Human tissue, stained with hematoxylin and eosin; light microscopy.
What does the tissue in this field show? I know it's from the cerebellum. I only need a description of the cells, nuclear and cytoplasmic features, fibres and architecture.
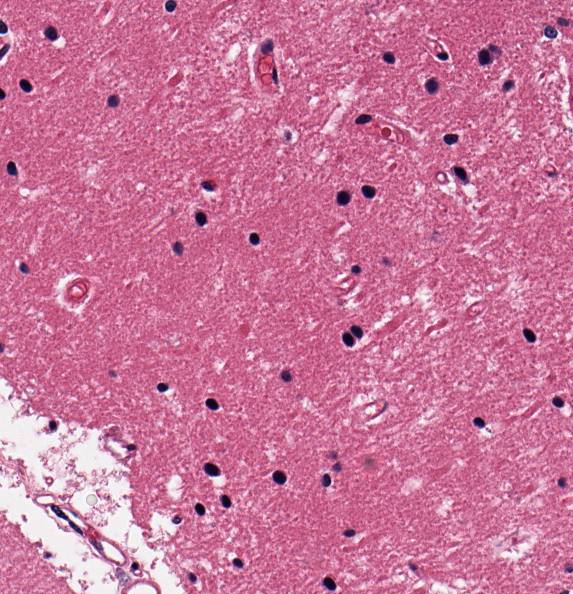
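A uniform pink, finely fibrillary background occupies most of the field, containing scattered nuclei and lacking epithelium or glands. These nuclei are small, round and dark-staining. Near the top centre lie small capillaries containing red blood cells. The lower left corner is a clear space with loose pale strands and an elongated vessel.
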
